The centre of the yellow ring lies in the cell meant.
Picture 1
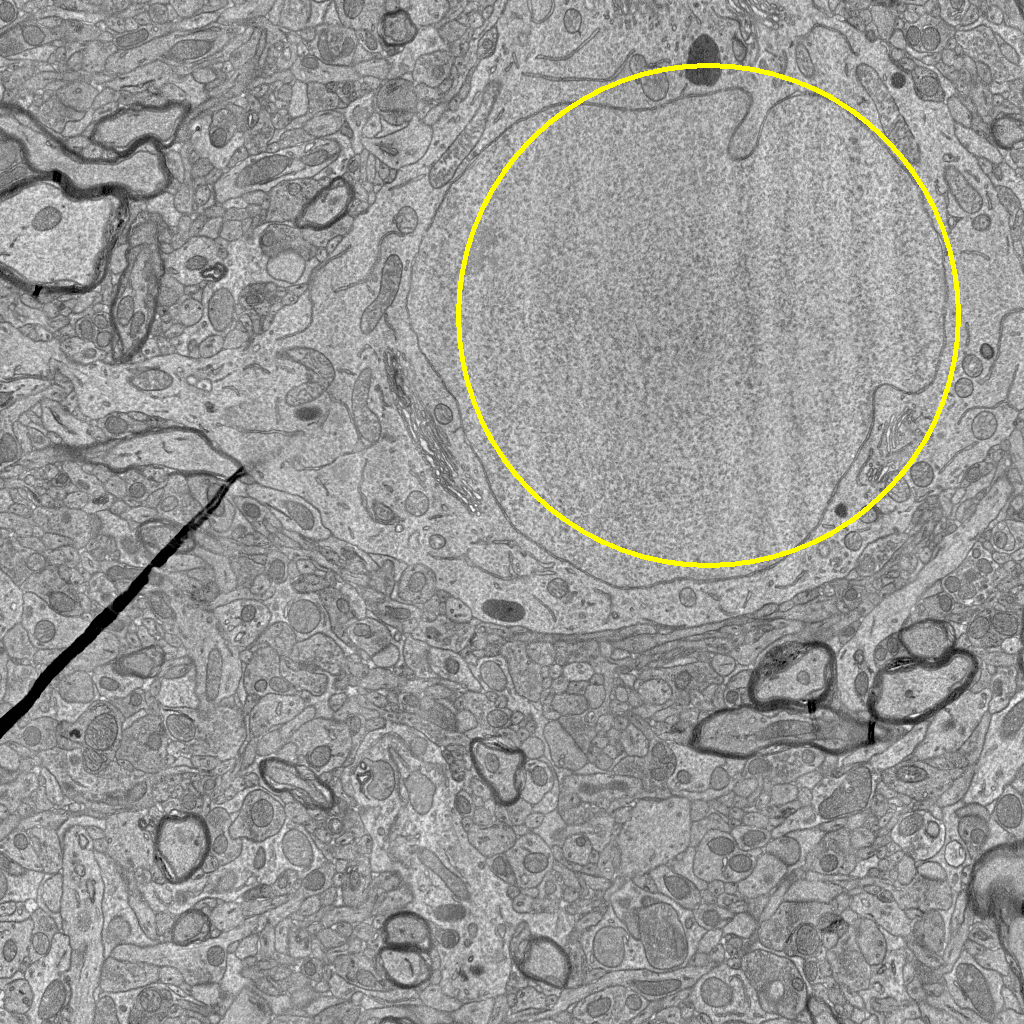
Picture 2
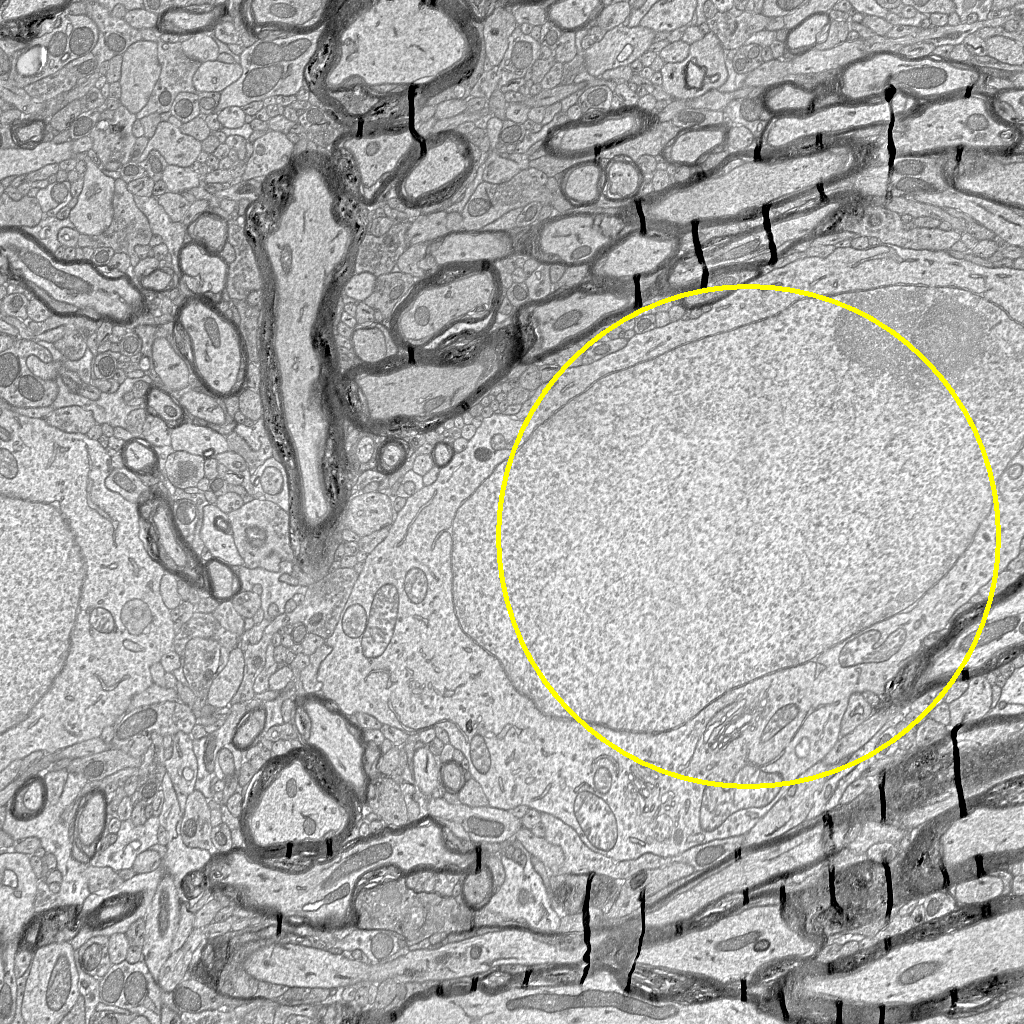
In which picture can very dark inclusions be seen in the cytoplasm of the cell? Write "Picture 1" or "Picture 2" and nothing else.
Picture 1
